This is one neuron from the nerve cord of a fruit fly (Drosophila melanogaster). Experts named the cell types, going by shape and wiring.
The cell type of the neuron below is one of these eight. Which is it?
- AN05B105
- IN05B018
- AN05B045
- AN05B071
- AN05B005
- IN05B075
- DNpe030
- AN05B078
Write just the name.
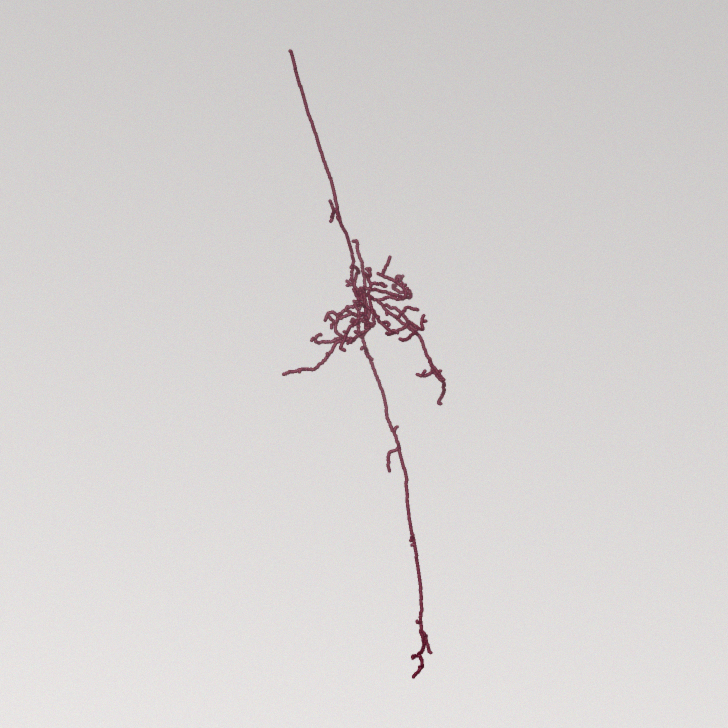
AN05B078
